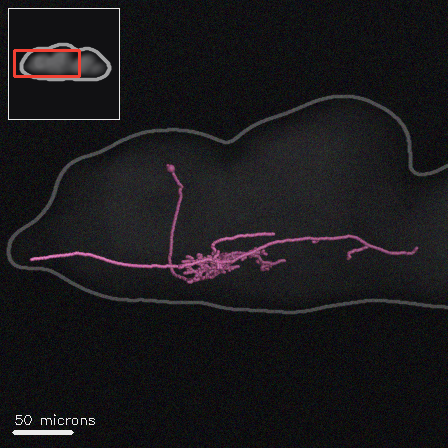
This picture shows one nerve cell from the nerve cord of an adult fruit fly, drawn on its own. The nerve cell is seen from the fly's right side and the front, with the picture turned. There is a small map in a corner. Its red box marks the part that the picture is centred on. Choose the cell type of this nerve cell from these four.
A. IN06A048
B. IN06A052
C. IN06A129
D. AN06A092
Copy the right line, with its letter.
D. AN06A092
